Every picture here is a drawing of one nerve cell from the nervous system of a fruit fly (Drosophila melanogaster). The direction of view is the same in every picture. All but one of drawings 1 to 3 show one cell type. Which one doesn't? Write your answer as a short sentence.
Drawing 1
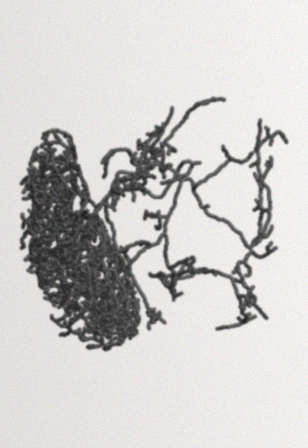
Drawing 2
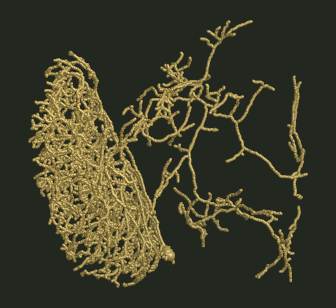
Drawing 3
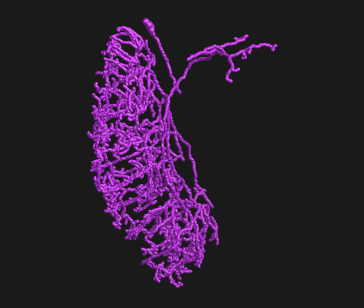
The nerve cell in drawing 3 is of another cell type than the rest.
